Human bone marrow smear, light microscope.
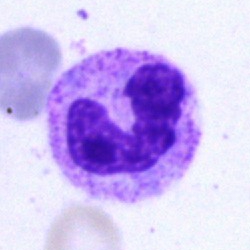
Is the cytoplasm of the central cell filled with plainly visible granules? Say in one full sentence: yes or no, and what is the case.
Yes, it is many visible granules that the cytoplasm of this cell contains.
